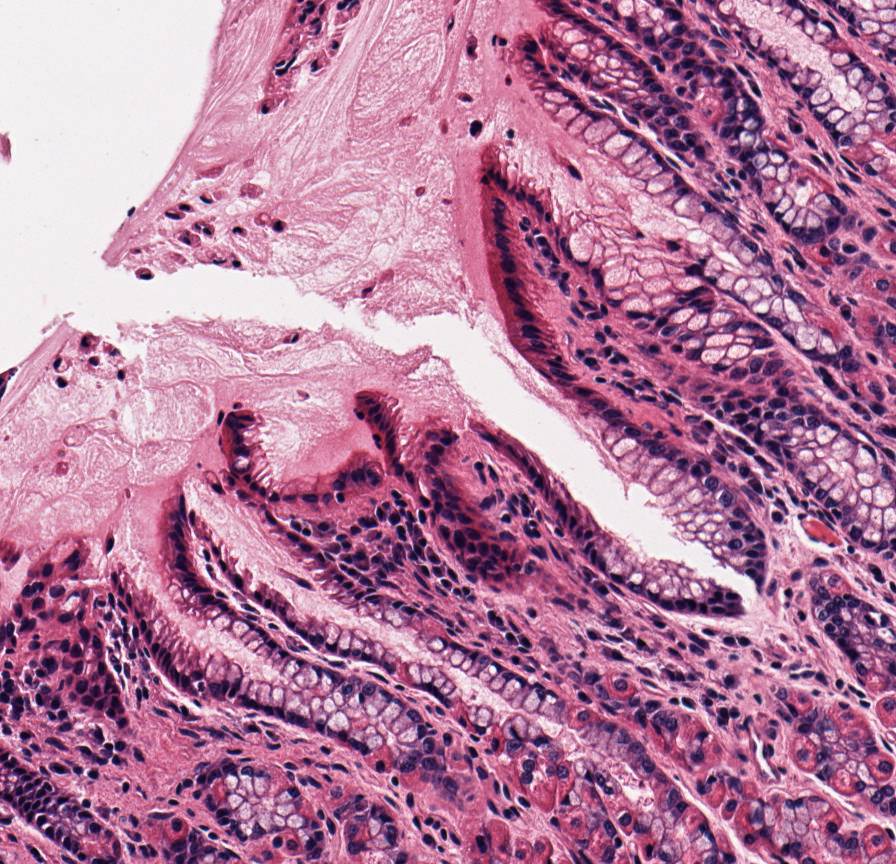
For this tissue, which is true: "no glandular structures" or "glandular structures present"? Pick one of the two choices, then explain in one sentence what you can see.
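Glandular structures present. At the lower right, cells with abundant pink cytoplasm and round central nuclei are gathered between the glands.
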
